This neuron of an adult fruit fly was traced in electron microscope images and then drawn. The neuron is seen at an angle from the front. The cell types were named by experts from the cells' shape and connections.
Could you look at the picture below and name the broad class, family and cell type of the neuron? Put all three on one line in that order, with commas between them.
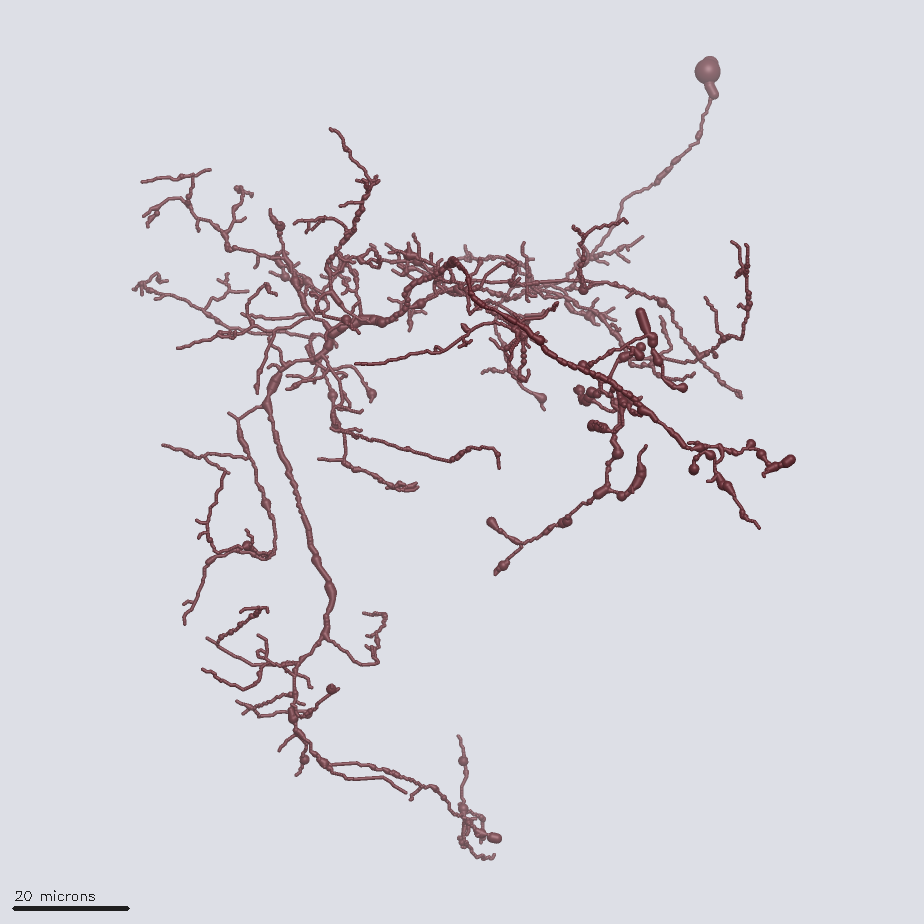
central-brain intrinsic neuron, hemilineage DL1_ventral, CL268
